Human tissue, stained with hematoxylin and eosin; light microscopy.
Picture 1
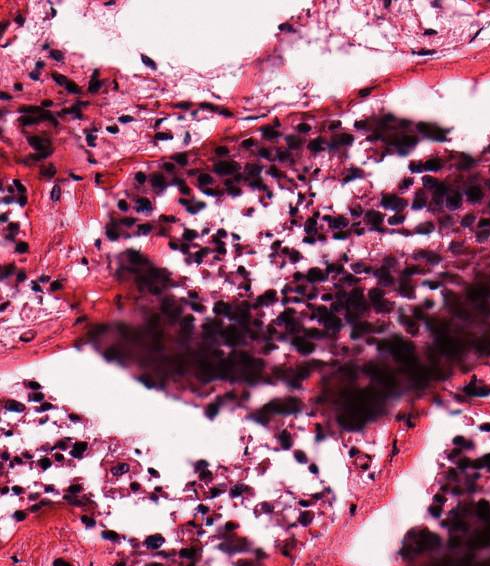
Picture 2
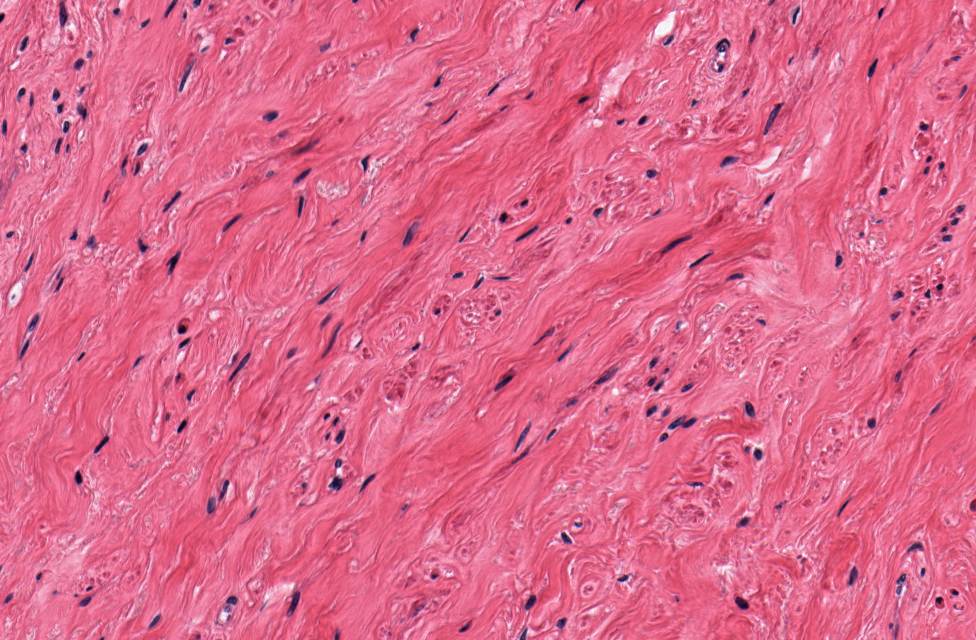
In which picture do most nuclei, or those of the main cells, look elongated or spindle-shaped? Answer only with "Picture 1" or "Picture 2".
Picture 2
